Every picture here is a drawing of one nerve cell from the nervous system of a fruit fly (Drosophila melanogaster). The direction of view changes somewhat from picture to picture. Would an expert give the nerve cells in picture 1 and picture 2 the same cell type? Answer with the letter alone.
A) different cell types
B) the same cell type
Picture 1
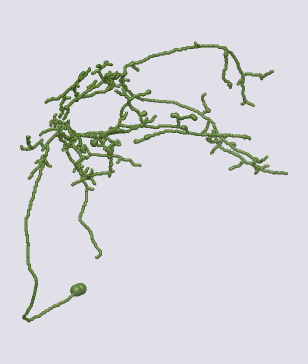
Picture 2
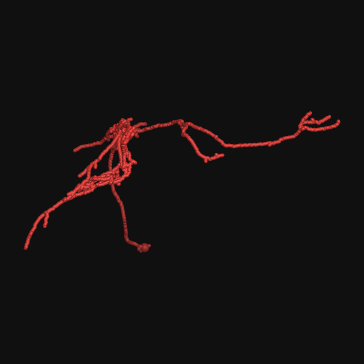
A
